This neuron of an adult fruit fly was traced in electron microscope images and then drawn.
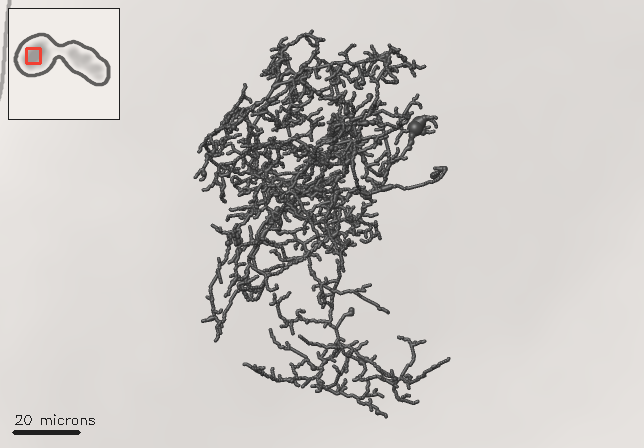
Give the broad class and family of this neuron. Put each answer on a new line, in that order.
central-brain intrinsic neuron
hemilineage VLPl&p2_lateral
